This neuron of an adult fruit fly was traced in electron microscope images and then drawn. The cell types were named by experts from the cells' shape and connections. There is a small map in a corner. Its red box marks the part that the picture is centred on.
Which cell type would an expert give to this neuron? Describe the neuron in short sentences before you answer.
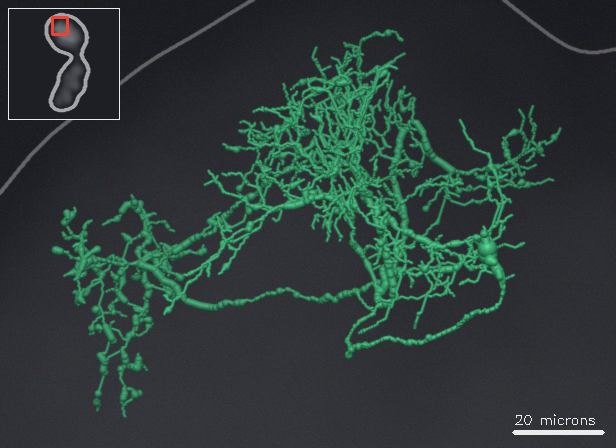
The cell body is on the right of the picture. By the scale bar it is about 120 microns wide in this view. The picture shows more than a hundred branch ends. Its broad class is central-brain intrinsic neuron. It is of cell type CRE050.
